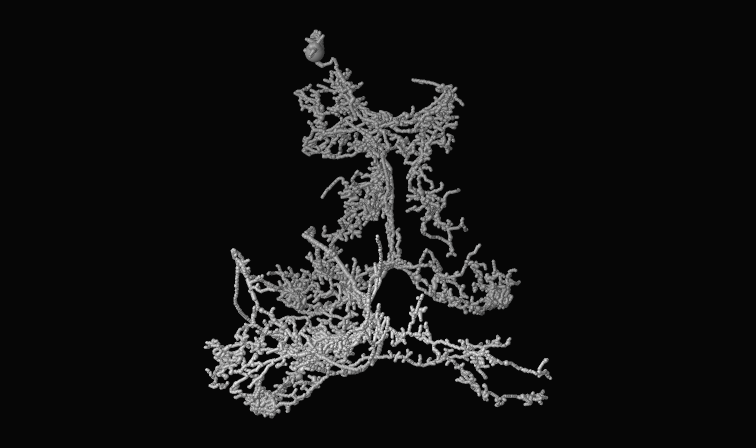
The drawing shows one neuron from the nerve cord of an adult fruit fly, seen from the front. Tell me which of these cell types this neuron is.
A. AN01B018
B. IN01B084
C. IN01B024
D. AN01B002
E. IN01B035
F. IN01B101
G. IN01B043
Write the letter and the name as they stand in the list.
D. AN01B002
